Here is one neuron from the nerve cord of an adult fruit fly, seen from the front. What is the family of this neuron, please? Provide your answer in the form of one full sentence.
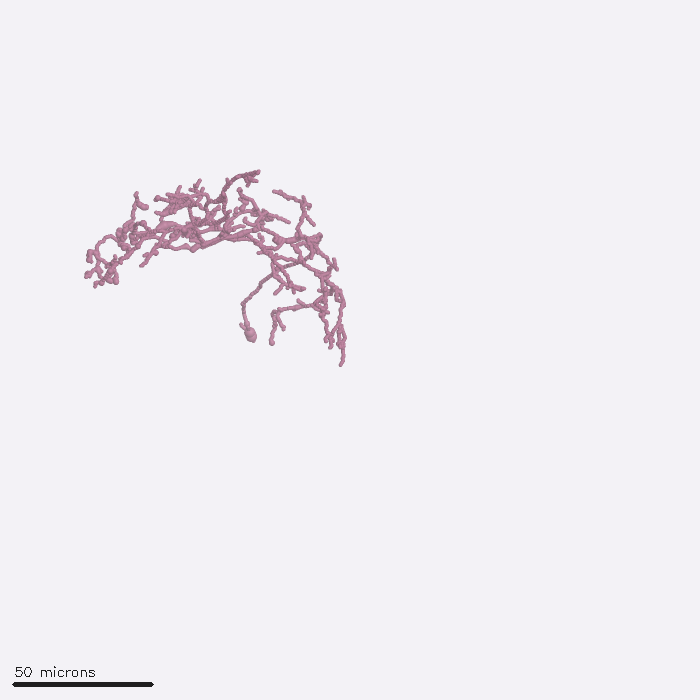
The family grouping of the neuron is hemilineage 03A.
